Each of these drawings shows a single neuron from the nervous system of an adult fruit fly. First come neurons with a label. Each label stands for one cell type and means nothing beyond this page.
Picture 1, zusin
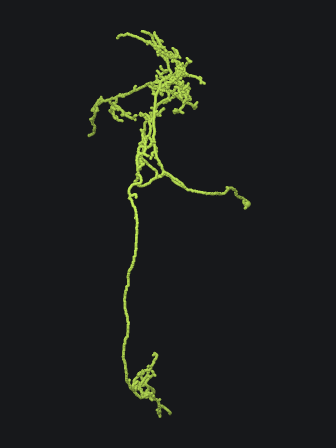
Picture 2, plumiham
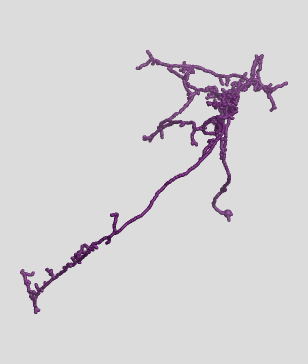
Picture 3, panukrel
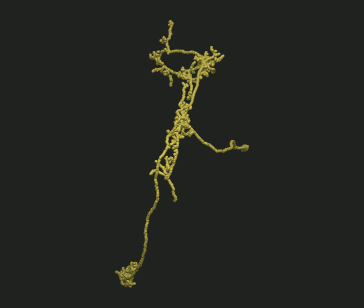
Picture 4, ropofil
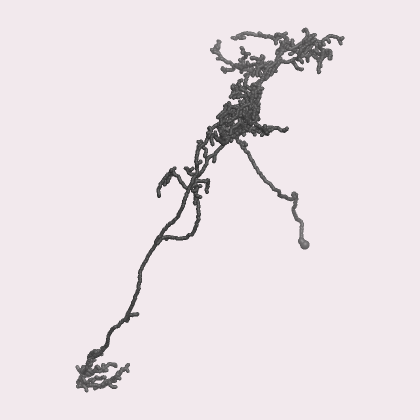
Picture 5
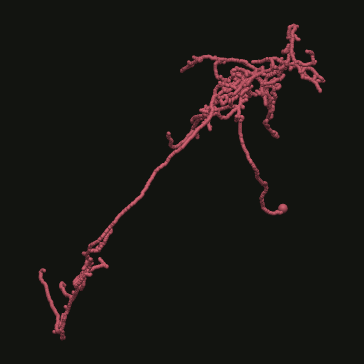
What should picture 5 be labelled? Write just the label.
plumiham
